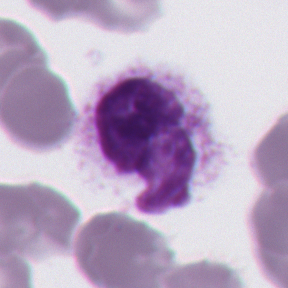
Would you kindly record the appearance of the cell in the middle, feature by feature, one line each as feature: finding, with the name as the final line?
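Granules: fine, lilac to pinkish-purple, scattered through the cytoplasm
Cytoplasm: pale, almost colourless, forming a rim around the nucleus
Cell border: indistinct and ragged, marked mostly by the scattered granules
Nucleolus: not visible
Cell type: segmented neutrophil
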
